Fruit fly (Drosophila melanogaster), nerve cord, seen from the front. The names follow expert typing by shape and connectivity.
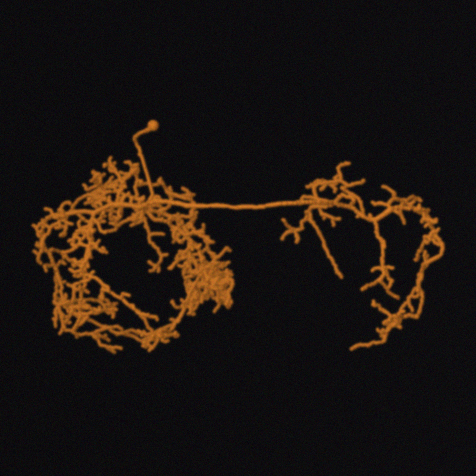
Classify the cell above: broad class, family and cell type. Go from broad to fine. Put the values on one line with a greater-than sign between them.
nerve-cord intrinsic neuron > hemilineage 19B > IN19B021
